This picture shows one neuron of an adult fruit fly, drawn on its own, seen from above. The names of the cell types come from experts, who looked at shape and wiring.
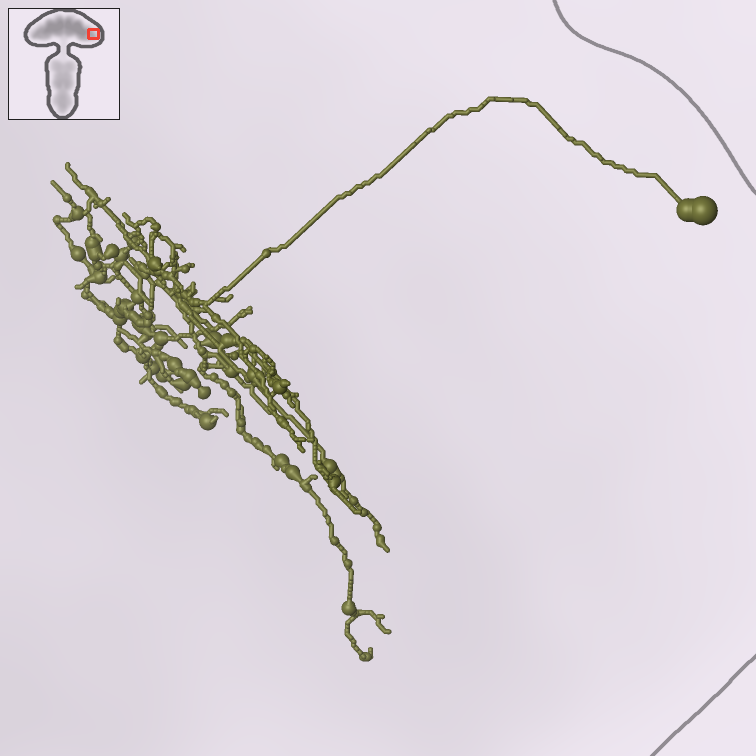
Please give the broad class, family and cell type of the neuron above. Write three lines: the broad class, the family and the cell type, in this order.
optic-lobe intrinsic neuron
Cm
Cm16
